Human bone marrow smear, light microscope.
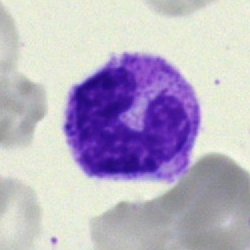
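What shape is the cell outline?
Roughly round, with several straight, angular edges.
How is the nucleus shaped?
It is bent into a horseshoe around a pale central area.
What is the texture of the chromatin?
Coarse and clumped, with darker and lighter patches.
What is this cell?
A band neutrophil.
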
